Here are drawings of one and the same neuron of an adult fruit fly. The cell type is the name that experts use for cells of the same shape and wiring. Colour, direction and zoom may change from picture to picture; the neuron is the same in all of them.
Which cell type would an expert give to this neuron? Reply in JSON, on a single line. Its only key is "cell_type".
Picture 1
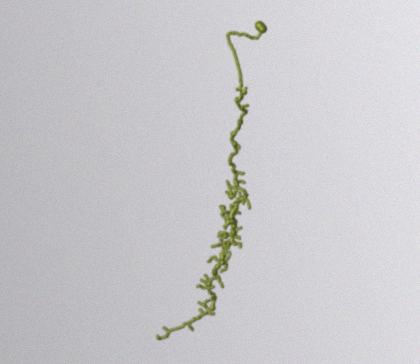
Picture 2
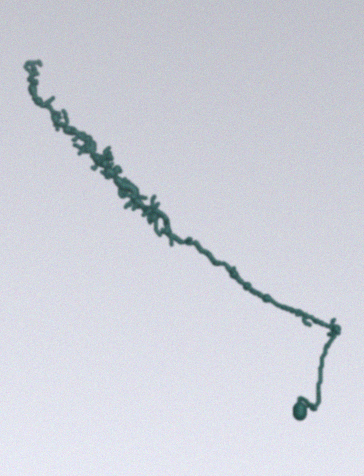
{"cell_type": "Dm3c"}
